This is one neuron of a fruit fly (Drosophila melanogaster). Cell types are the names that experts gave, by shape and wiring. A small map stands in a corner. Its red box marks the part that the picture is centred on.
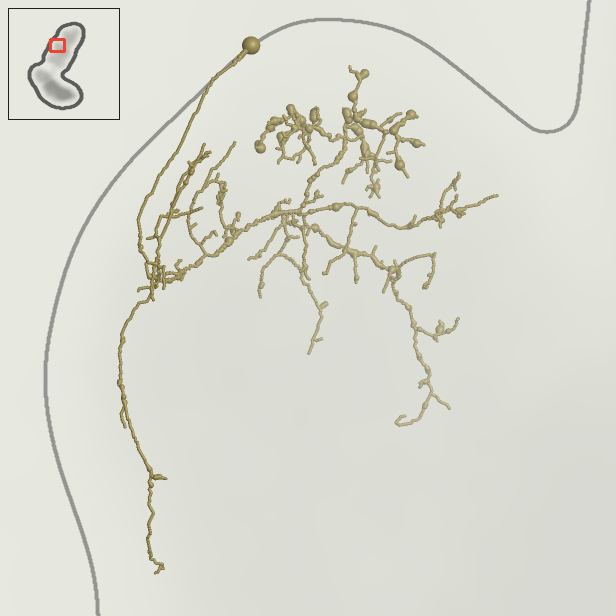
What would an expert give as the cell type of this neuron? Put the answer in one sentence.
The cell type is IN13A062.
